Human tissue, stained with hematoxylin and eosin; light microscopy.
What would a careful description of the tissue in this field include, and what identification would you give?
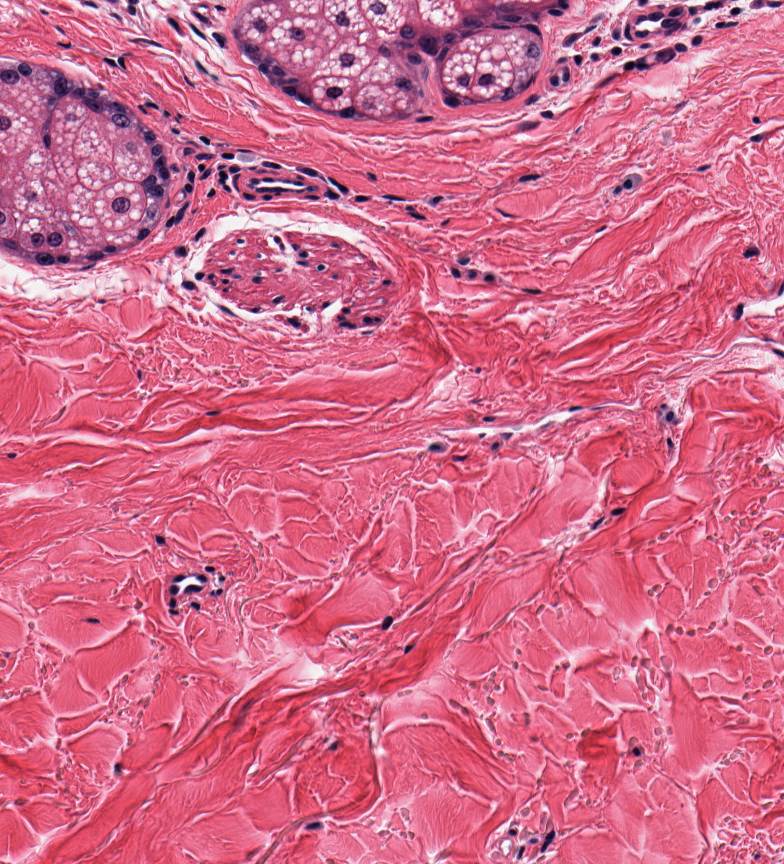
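Two sebaceous gland lobules line the top; the rest is dense collagen, sparsely cellular with scattered small dark spindle-shaped nuclei. Just below and between the lobules, a clear cleft sets off a small oval bundle of pale pink spindle cells. That's skin of the suprapubic region.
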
